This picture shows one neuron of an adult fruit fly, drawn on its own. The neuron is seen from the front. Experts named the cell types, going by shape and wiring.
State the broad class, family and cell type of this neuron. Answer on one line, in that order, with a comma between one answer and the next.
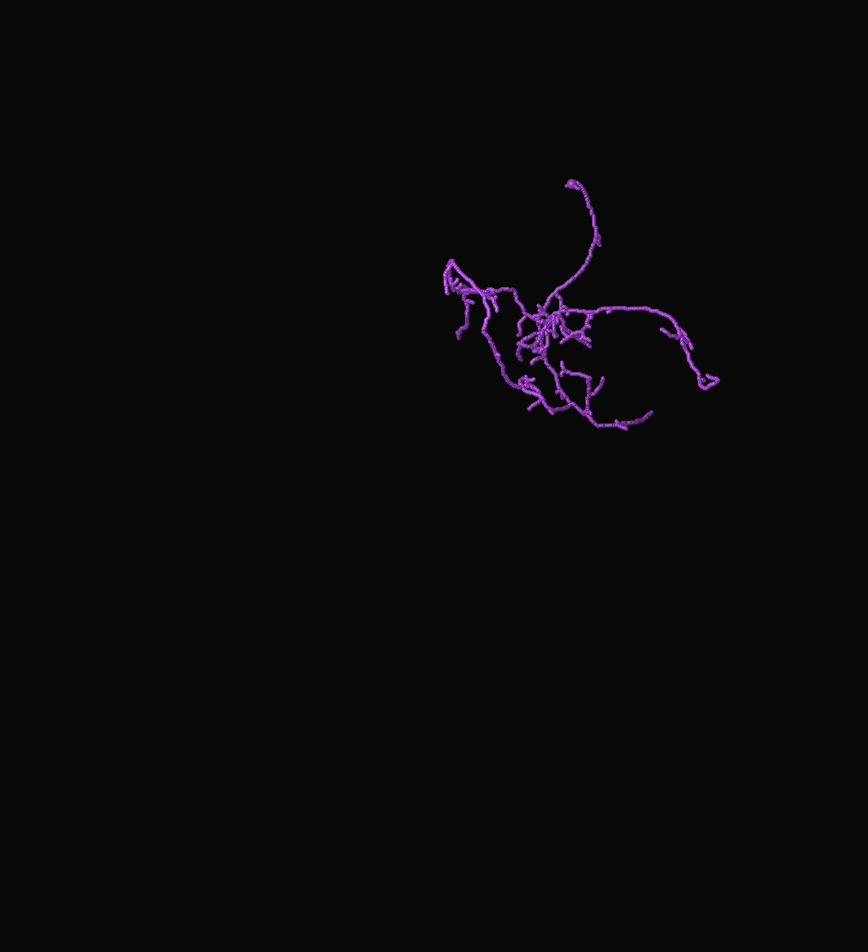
central-brain intrinsic neuron, hemilineage CLp1, CL168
